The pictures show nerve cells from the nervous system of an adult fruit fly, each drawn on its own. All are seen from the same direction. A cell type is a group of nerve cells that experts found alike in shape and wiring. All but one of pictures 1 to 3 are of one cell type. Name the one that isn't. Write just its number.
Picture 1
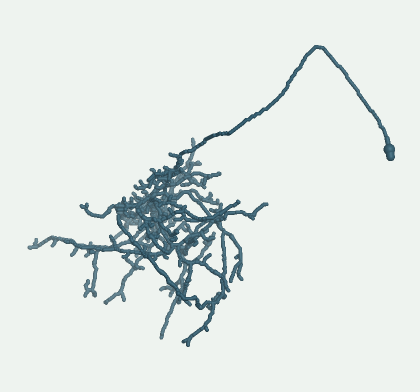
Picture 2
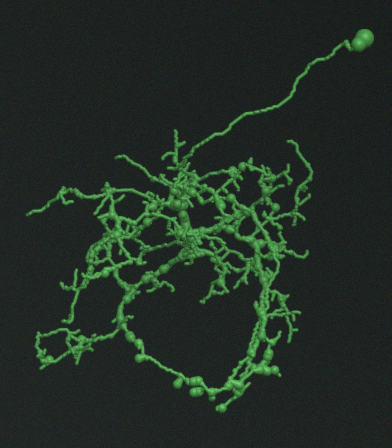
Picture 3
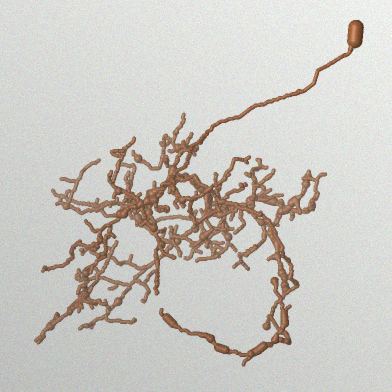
1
